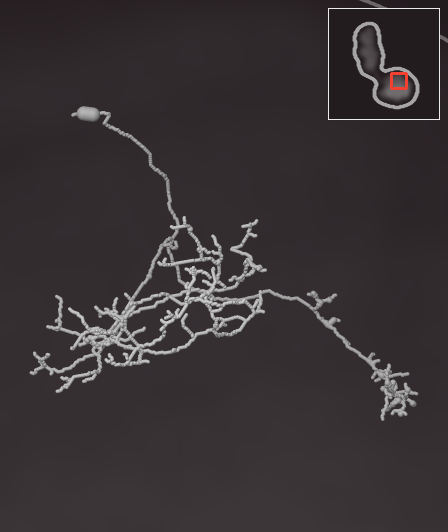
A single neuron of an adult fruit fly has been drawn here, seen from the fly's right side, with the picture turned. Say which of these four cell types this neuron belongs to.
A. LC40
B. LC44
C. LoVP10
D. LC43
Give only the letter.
D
